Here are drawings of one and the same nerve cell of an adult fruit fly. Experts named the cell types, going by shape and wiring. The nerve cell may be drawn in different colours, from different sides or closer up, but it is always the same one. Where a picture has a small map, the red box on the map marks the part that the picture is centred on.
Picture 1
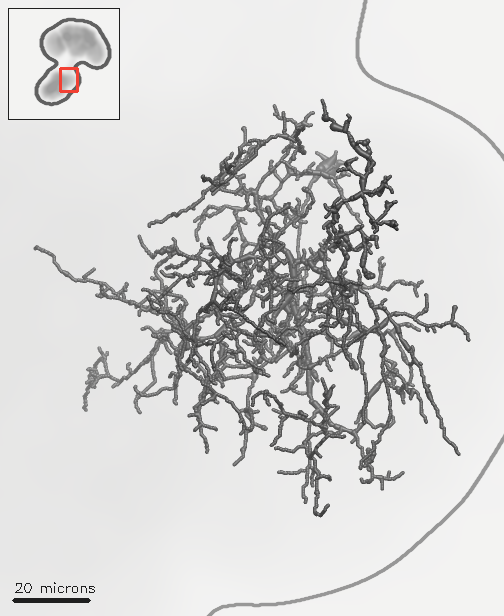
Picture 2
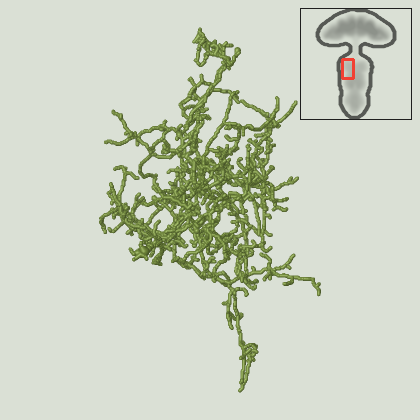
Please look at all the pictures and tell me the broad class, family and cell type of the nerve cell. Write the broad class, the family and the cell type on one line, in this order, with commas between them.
nerve-cord intrinsic neuron, hemilineage 21A, IN21A017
